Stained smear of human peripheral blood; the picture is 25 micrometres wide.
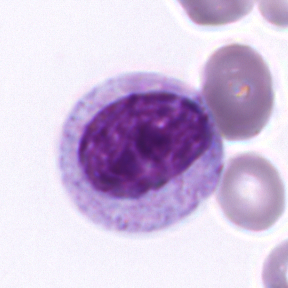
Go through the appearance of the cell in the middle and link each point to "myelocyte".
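For a myelocyte, the nucleus fits well: no distinct nucleolus can be seen in it.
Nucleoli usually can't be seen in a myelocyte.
Fine purple granules are scattered through the cytoplasm.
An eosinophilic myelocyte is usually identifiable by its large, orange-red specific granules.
The granules here are fine and purple, not large and orange-red. The cell is about 14 micrometres across, round and smooth in outline, with no surface projections. Its nucleus is about 12 by 9 micrometres and fills about 50% of the cell's area. Red cells touch it on its right side.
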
